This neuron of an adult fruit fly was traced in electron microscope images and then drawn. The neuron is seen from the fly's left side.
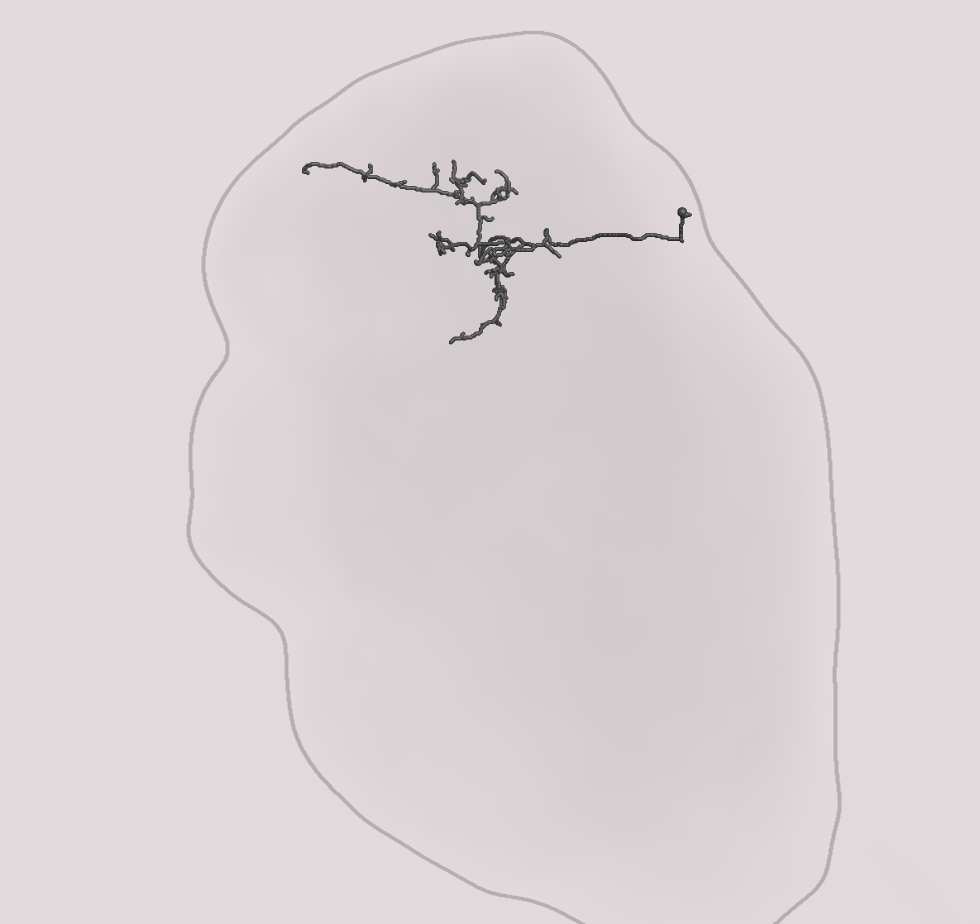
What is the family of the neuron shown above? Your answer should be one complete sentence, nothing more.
Family hemilineage CLp2 is assigned to this neuron.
